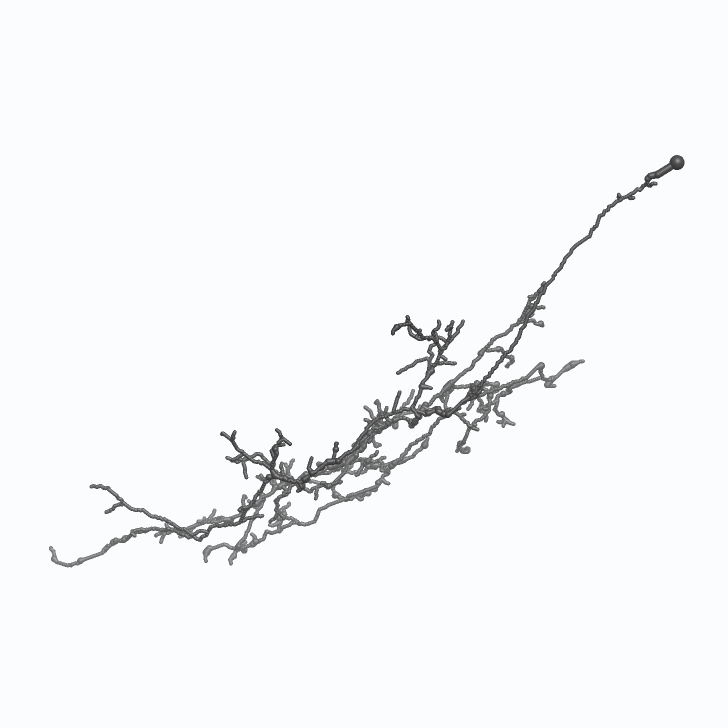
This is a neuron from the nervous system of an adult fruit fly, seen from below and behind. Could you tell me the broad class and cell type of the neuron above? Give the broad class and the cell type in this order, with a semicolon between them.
central-brain intrinsic neuron; GNG463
